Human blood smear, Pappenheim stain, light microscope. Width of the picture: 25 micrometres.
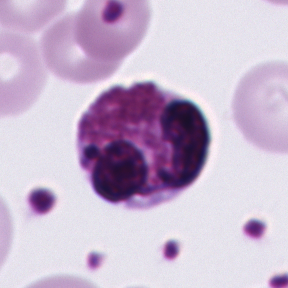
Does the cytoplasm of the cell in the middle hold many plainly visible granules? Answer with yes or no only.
Yes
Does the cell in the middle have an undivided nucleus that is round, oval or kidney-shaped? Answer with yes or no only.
No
